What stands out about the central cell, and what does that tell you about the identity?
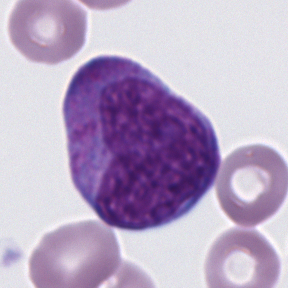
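Outline roughly triangular, corners rounded. Border smooth; no surface projections. Nucleus fills most of the cell, placed toward the right side. Cytoplasm free of vacuoles. Atypical promyelocyte.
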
